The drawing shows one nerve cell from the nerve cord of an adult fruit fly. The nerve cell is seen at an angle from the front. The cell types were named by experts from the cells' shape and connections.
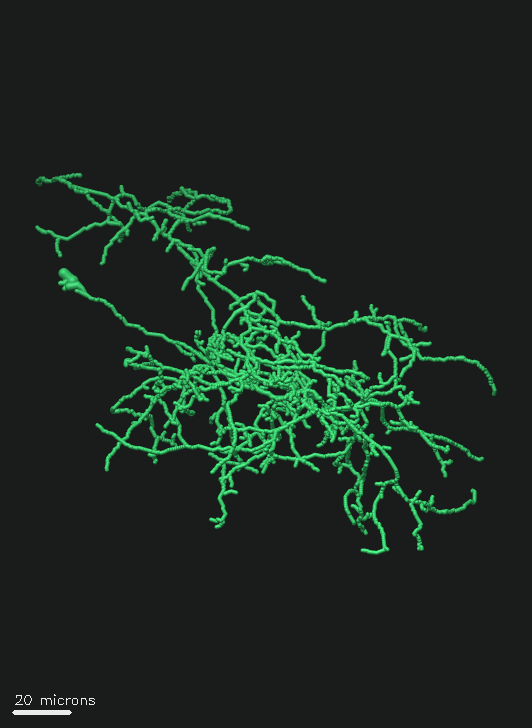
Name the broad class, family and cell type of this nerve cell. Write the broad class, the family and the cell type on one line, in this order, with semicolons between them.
nerve-cord intrinsic neuron; hemilineage 12A; IN12A024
